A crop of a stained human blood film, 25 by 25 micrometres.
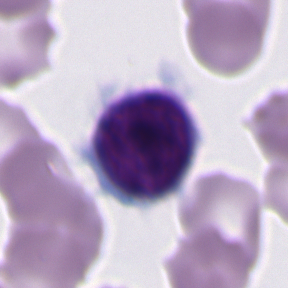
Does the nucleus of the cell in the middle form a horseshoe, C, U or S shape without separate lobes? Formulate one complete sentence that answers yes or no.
No, rather than a horseshoe, C, U or S shape, the nucleus is a compact round or oval mass.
